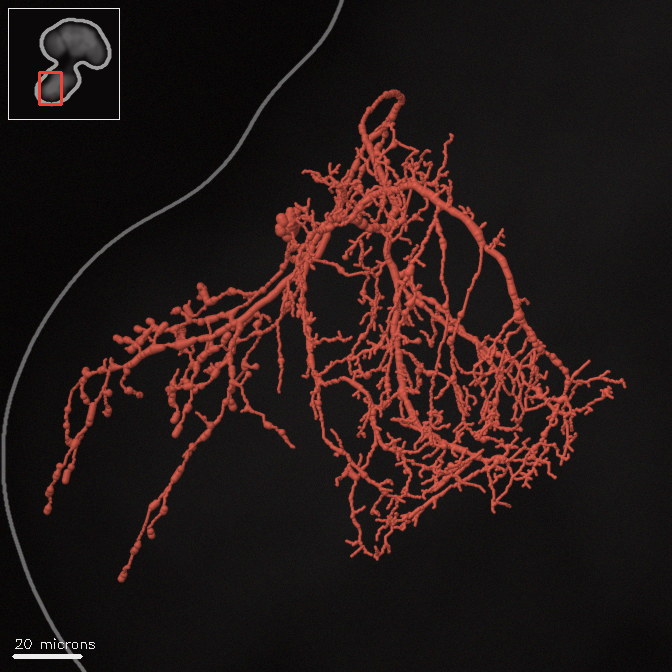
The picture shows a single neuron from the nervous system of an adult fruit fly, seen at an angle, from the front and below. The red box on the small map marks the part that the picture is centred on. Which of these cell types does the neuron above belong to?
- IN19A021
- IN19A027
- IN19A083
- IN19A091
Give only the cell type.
IN19A027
